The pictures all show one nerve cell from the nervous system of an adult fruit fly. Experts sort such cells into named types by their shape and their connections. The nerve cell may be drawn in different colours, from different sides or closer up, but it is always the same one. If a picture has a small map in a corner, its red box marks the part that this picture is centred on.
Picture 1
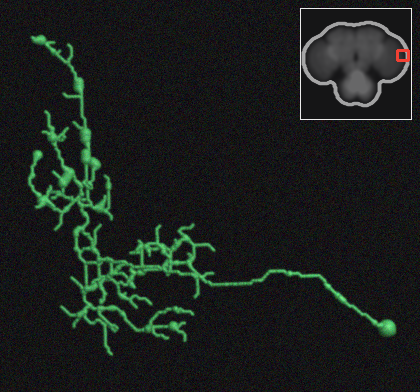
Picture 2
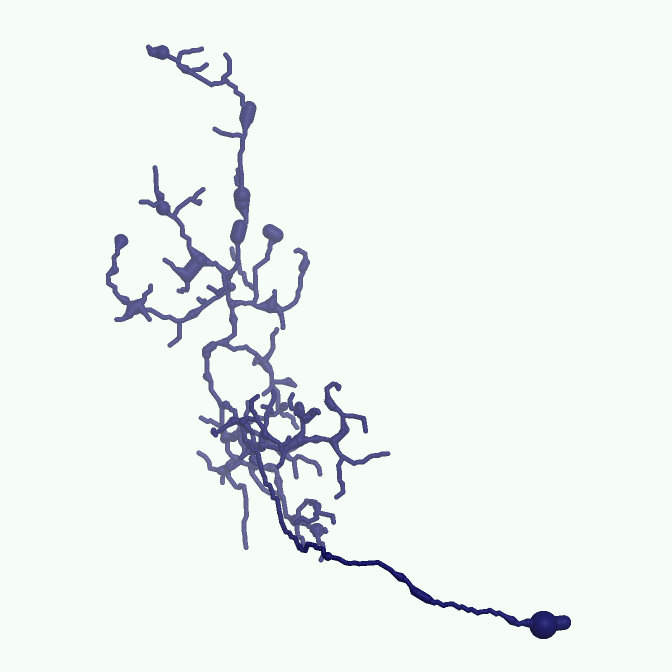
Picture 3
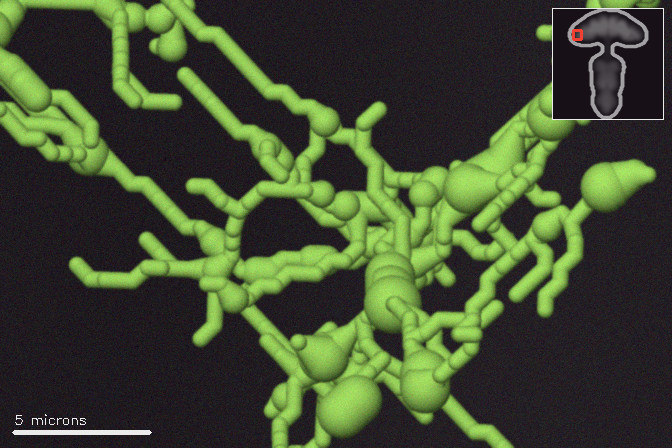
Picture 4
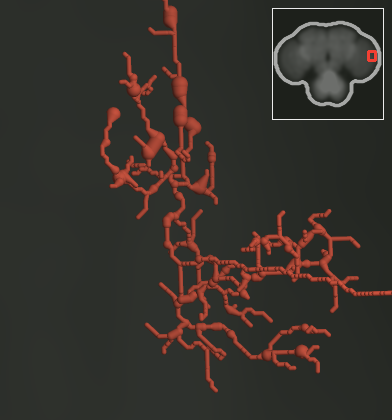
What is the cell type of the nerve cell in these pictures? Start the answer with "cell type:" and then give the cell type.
cell type: Mi17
